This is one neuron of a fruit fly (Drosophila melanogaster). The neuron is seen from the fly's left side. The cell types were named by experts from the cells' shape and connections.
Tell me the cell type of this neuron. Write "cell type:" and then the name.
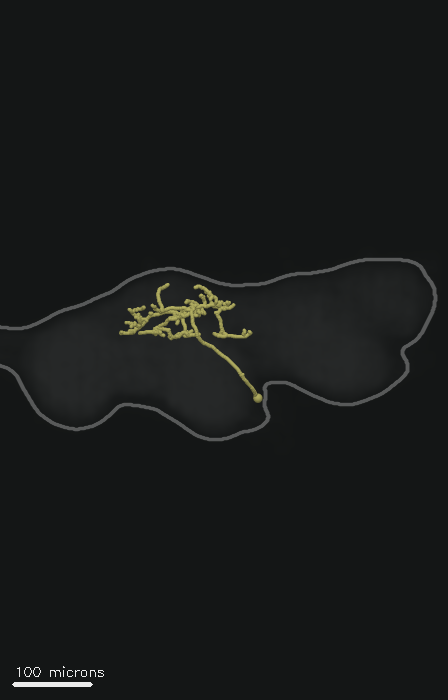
cell type: IN12A061_d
